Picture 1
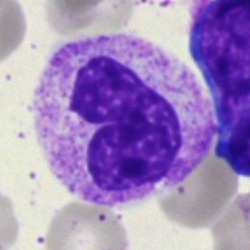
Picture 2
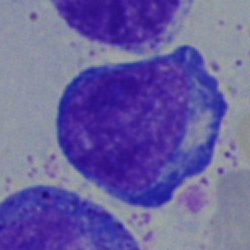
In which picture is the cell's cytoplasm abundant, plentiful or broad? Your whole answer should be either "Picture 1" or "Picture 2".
Picture 1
